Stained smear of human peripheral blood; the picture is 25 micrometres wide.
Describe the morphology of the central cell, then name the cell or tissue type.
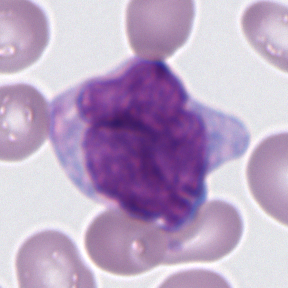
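Look at how the nucleus is irregular and folded, with deep creases running across it. The cytoplasm is broadest on the left and right and thinnest at the top and bottom. You won't find distinct coarse granules in it, or any visible vacuoles. That's an atypical promyelocyte.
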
